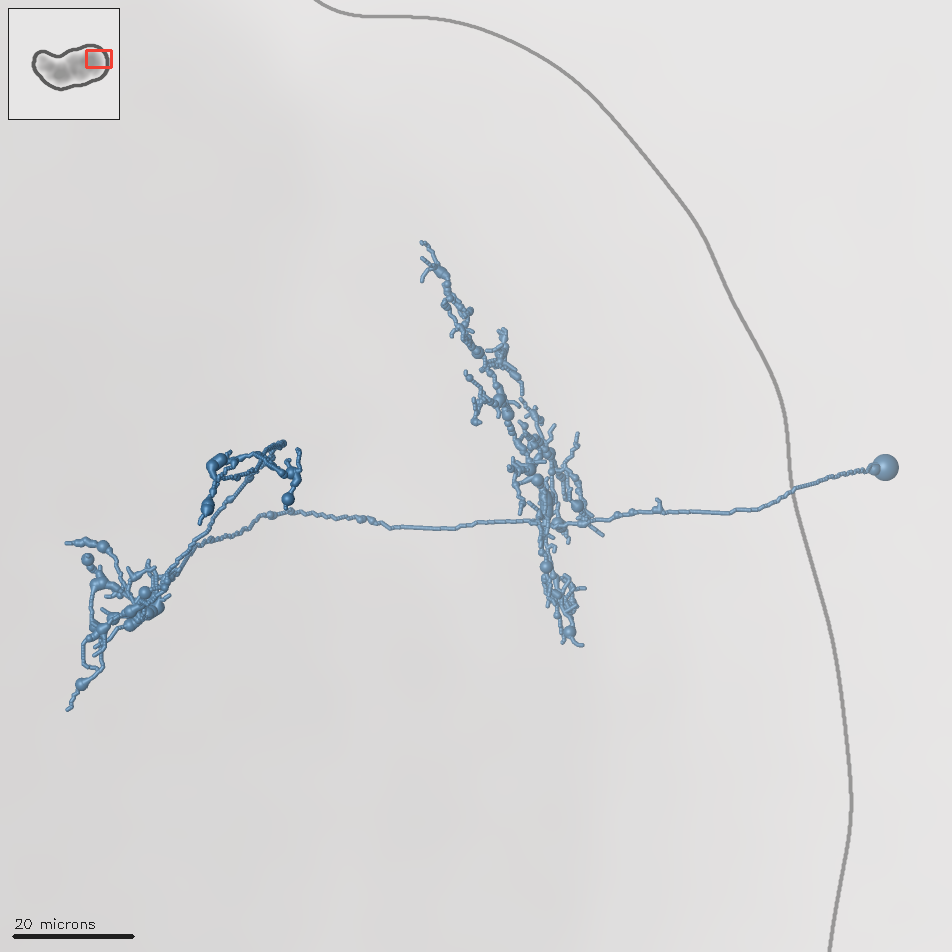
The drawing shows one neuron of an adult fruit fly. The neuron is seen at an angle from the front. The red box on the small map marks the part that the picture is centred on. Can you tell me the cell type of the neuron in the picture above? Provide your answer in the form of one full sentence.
It is the cell type MeTu4c to which this neuron belongs.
